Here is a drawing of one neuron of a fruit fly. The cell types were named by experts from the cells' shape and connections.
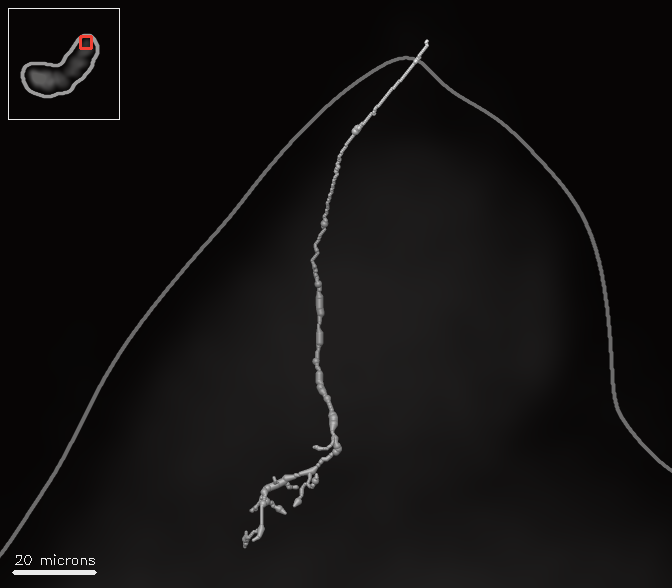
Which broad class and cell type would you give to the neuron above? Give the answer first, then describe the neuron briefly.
This is a sensory neuron entering the nerve cord. The cell type is SNxx03. The drawing shows no cell body. From top to bottom in the picture it spans about 130 microns. There are a dozen or fewer branch ends.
